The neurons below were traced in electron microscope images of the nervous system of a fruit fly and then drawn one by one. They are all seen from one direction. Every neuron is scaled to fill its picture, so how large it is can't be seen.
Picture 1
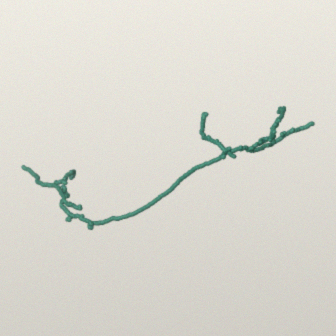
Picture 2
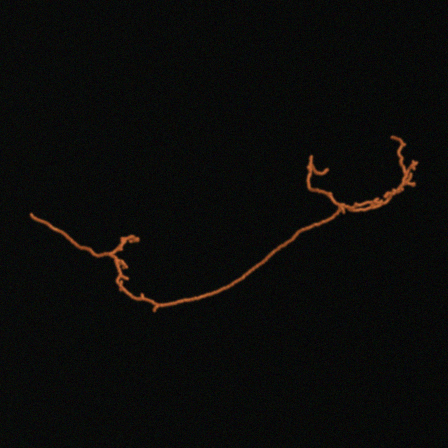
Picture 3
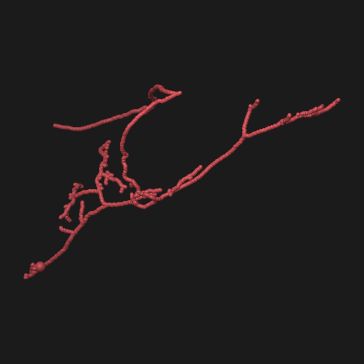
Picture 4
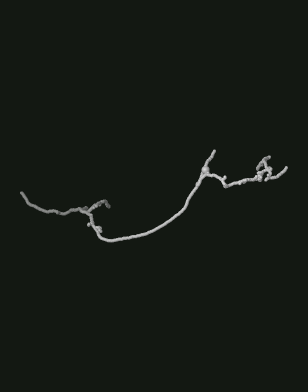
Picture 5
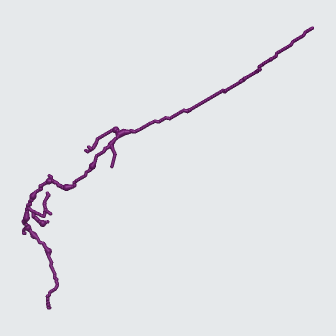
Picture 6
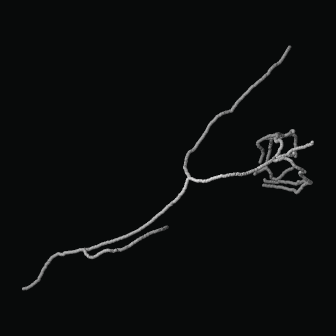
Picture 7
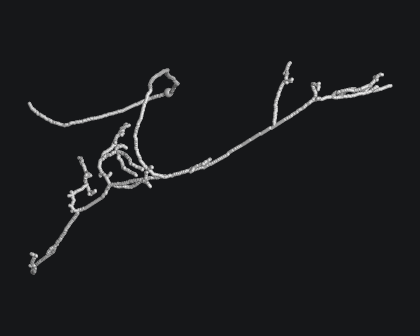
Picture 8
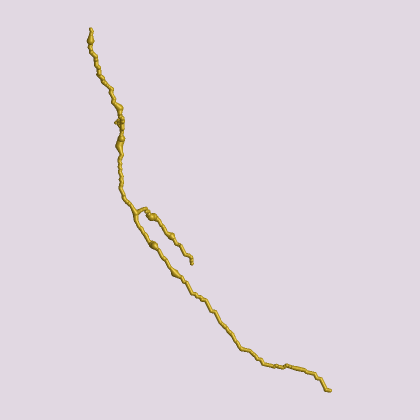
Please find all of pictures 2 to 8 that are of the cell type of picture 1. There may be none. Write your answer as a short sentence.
Picture 2, picture 3, picture 4, picture 6 and picture 7 are of the same cell type.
